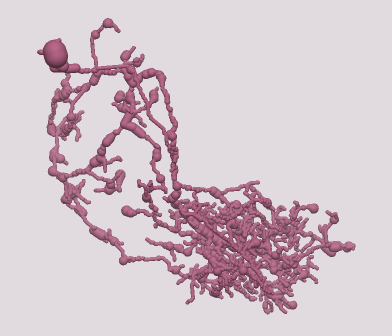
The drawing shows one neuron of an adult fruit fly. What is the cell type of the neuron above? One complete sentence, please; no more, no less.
The cell type carried by this neuron is PVLP086.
